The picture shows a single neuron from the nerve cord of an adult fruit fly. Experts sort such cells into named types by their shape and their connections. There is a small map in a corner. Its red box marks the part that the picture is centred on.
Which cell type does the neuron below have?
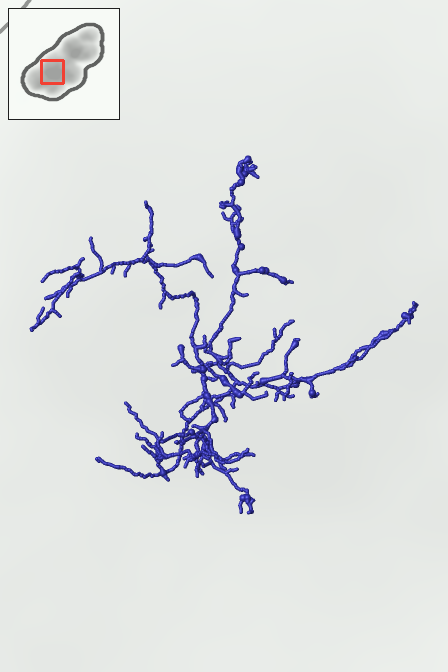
SNta45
